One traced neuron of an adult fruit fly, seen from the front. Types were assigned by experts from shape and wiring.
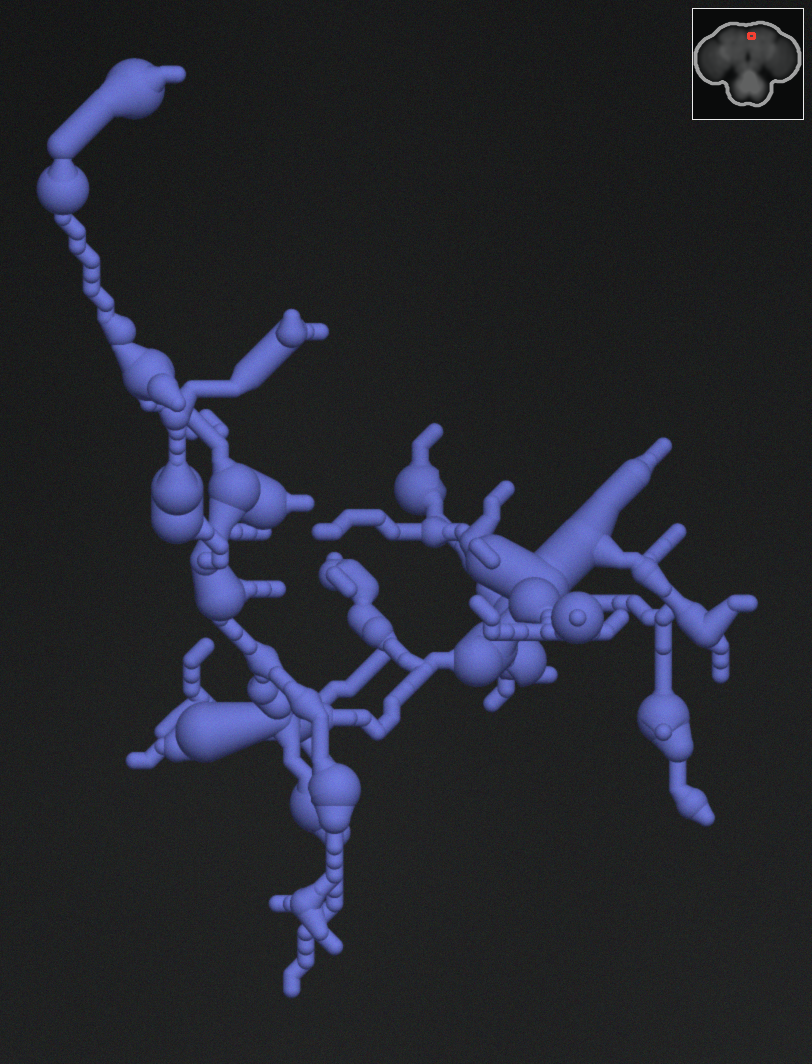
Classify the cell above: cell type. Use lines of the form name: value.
cell type: SMP342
